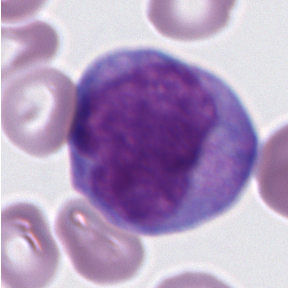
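Atypical promyelocyte with blue-staining cytoplasm. Notice how the nucleus fills most of the cell and sits off-centre, toward the left side. Now look to the right of the nucleus: that is where the widest band of cytoplasm lies.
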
